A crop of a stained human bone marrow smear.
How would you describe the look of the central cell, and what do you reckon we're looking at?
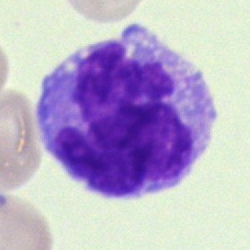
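First, the outline: roughly round, with a slightly bumpy edge. Next, a small rounded bleb sticks out from the top edge. In the nucleus, no nucleoli can be seen. Lastly, the cytoplasm shows no coarse granules. The cell is a monocyte.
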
